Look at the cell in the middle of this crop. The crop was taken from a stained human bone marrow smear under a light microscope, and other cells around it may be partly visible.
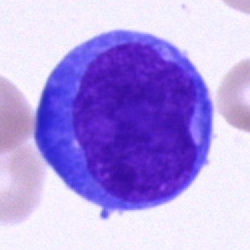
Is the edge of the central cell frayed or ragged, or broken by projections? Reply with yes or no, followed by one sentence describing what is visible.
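Yes. A small bleb projects from the lower edge of the cell.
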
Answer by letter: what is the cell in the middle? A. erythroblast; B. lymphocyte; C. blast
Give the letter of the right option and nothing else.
C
